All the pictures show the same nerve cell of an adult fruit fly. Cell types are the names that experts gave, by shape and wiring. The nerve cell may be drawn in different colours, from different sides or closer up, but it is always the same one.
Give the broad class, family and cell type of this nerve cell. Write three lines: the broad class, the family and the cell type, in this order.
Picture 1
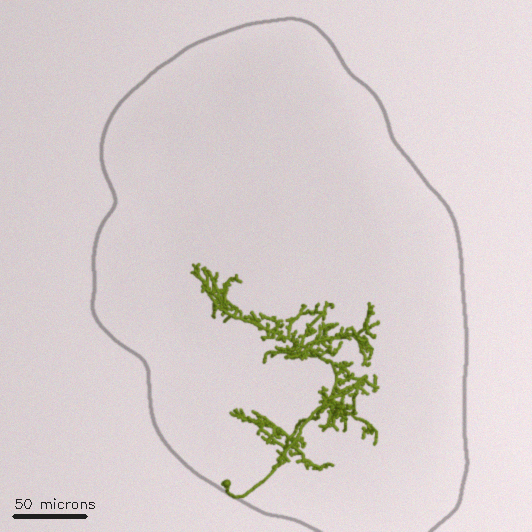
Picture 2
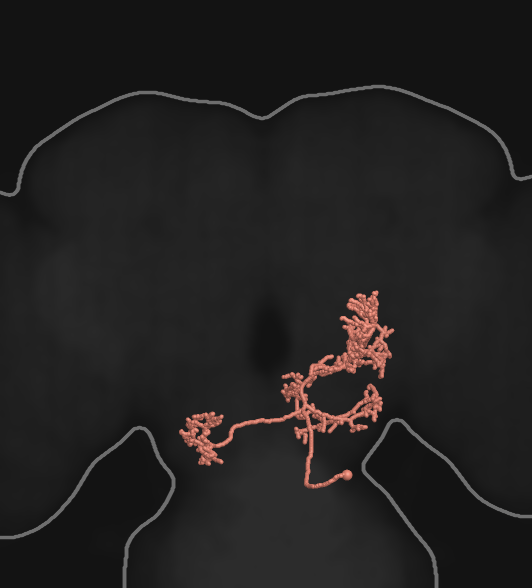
central-brain intrinsic neuron
hemilineage MX3
CB0695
